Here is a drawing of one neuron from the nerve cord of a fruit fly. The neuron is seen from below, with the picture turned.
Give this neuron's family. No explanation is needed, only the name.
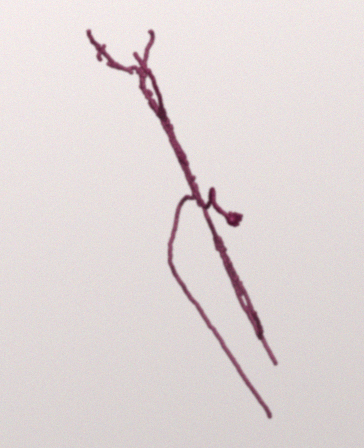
hemilineage 27X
